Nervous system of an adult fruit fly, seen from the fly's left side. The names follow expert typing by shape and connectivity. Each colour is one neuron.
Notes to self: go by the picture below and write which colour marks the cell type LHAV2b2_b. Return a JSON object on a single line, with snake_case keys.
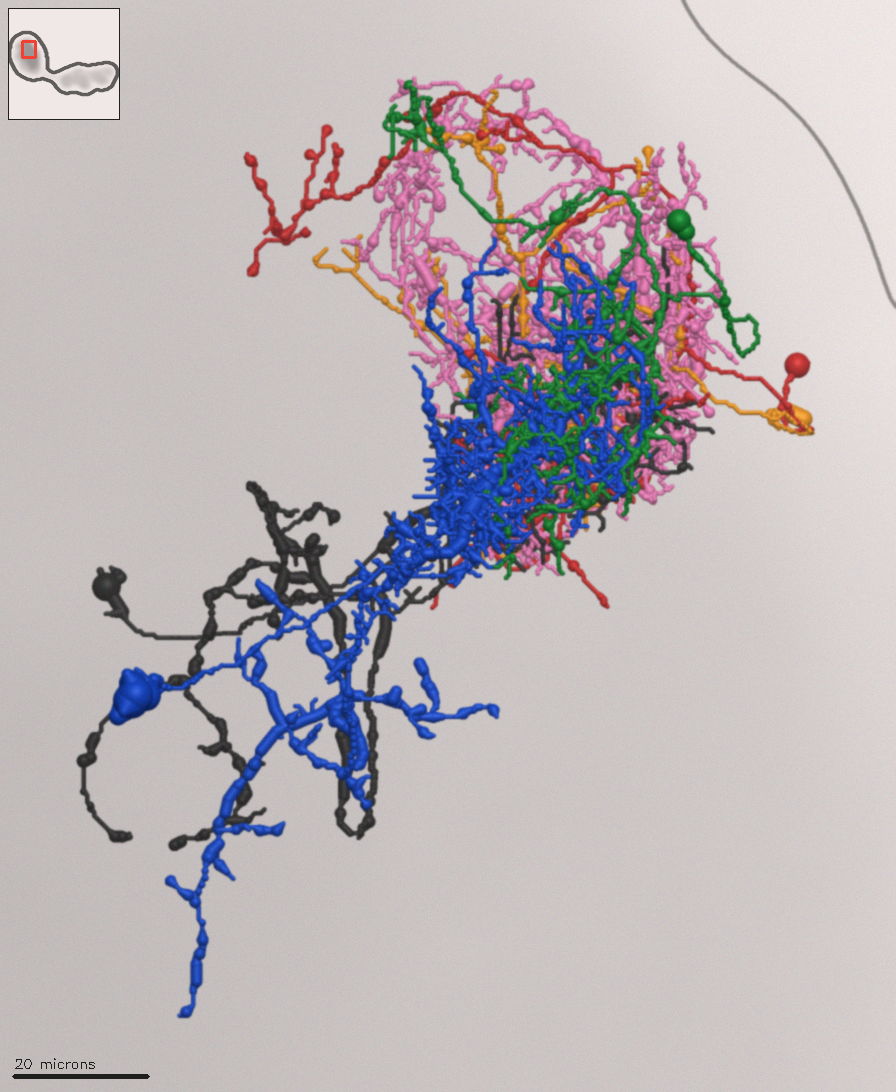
{"colour": "black"}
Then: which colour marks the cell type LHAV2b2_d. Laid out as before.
{"colour": "blue"}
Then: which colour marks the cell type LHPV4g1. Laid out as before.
{"colour": "orange"}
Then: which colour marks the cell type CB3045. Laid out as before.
{"colour": "green"}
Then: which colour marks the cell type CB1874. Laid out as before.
{"colour": "red"}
